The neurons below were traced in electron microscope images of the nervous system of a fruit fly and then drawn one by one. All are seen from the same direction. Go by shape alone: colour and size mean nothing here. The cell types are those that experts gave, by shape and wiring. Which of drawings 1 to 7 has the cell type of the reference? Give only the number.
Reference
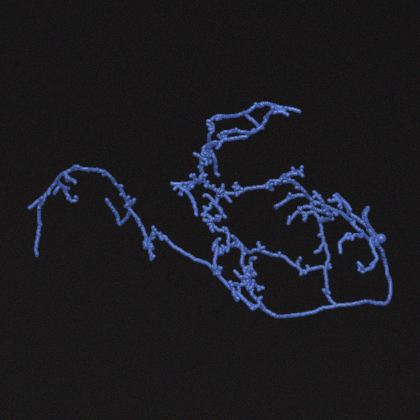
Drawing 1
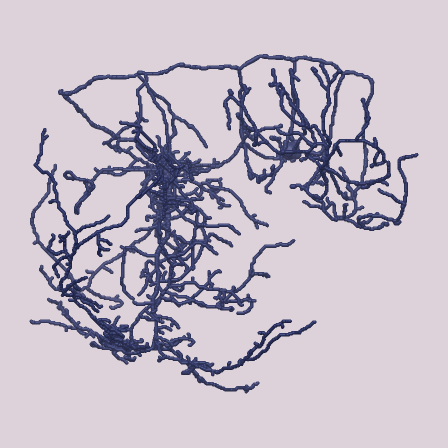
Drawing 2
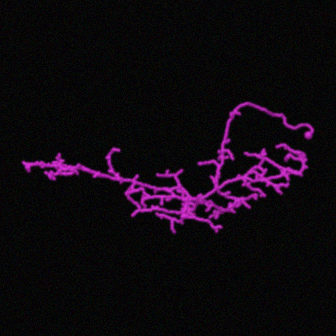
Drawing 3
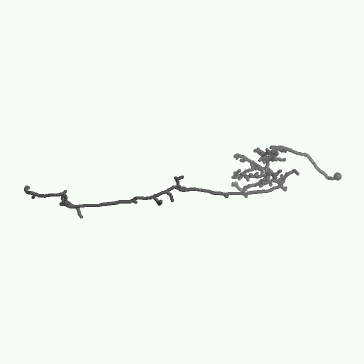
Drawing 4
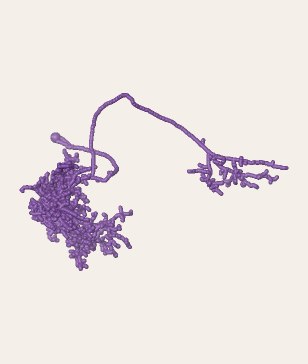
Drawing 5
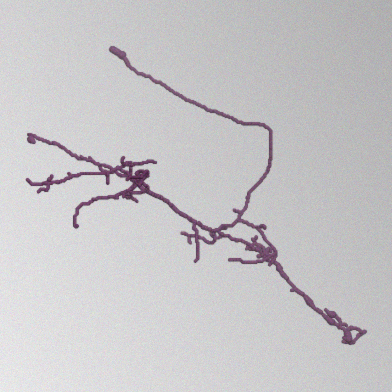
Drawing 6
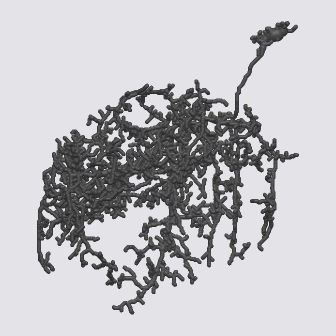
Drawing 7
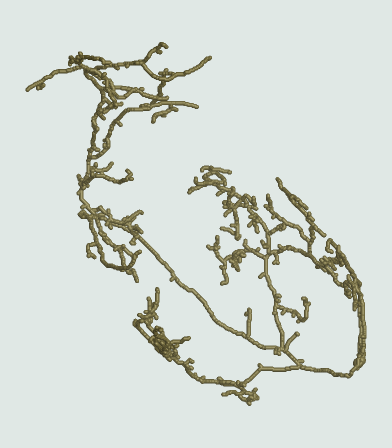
7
